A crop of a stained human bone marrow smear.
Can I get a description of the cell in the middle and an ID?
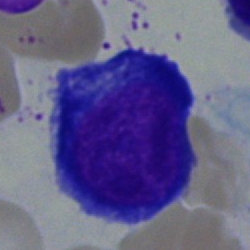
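A roughly oval outline with a slightly uneven edge bounds the cell. The nucleus occupies most of it, leaving only a narrow rim of cytoplasm in which no granules are seen. Small fuzzy projections stick out from the upper left edge. The cell is a proerythroblast.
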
